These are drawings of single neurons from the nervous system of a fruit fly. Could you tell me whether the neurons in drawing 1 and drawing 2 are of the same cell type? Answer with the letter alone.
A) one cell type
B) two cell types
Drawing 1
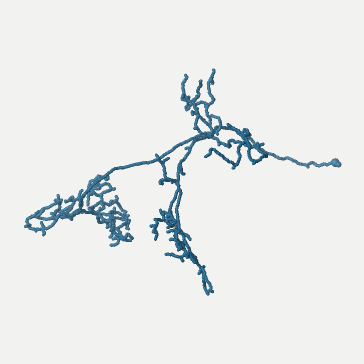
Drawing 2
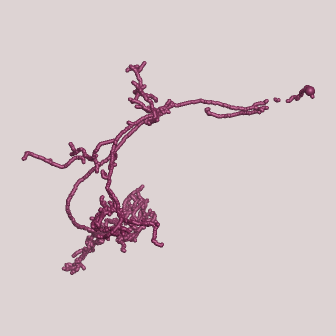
A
